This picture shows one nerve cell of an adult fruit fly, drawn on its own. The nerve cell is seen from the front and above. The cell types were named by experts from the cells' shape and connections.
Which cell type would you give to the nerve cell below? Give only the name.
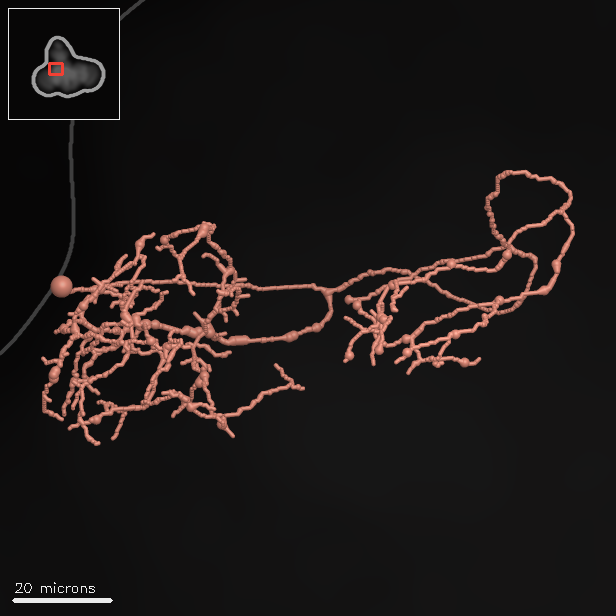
CB1413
